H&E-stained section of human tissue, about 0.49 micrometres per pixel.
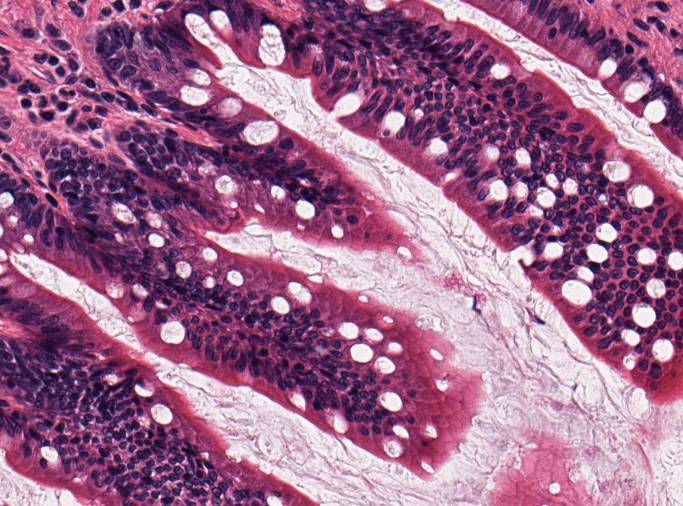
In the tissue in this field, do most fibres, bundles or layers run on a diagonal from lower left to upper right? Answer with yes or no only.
No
